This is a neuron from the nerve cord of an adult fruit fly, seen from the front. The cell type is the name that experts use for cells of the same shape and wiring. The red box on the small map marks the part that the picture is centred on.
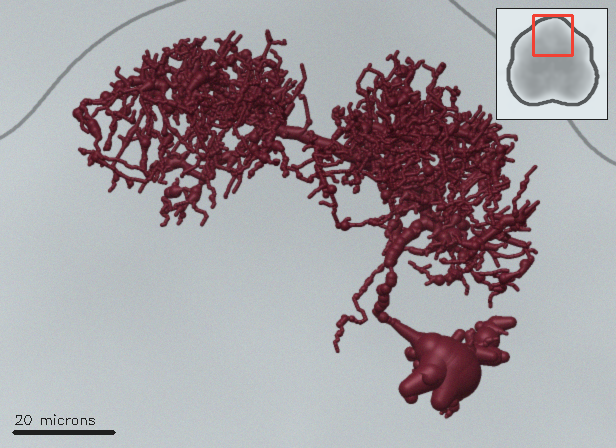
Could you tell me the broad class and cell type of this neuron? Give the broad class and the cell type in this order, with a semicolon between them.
nerve-cord intrinsic neuron; INXXX275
